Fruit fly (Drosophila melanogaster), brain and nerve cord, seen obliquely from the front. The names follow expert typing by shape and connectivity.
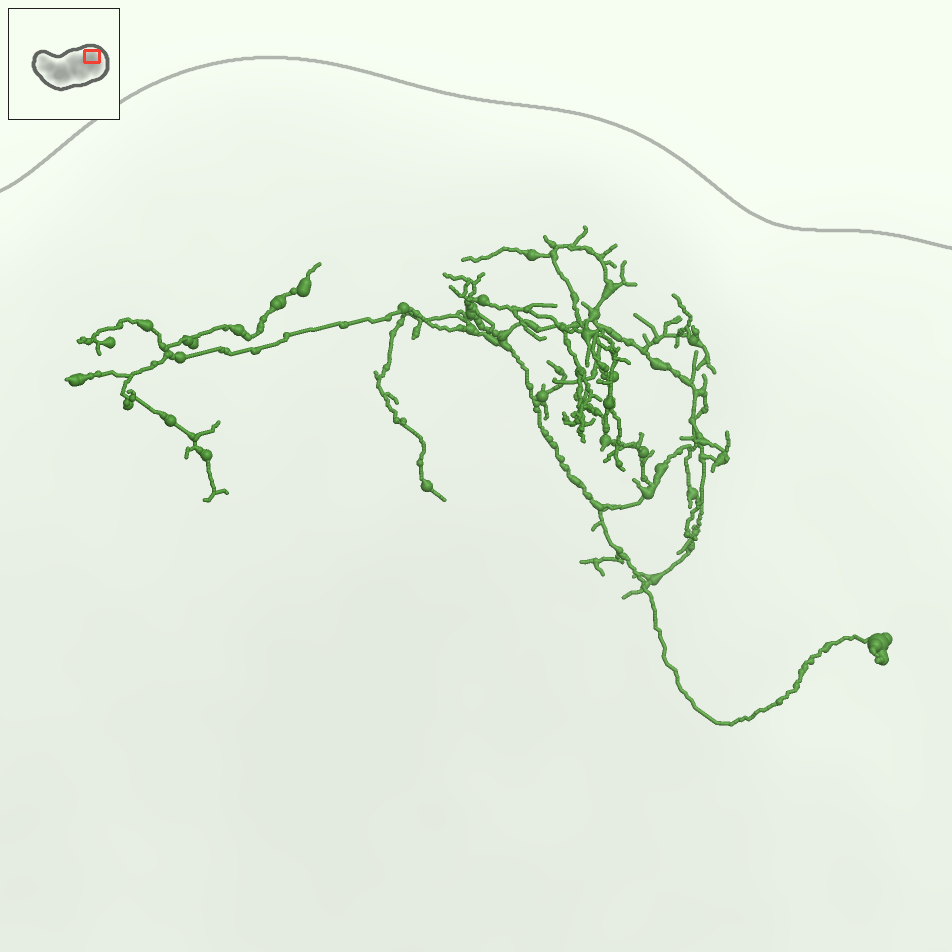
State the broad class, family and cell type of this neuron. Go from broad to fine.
central-brain intrinsic neuron; hemilineage SLPal5; CB1590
